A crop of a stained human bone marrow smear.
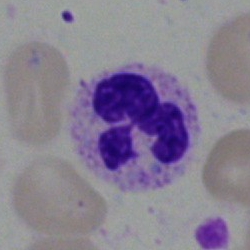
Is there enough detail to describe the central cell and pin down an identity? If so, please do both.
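Let me start with the outline: roughly round. The nucleus, as I follow it, splits into three lobes that stay joined together. Its chromatin looks dense, clumped and dark purple. Around it there is plenty of cytoplasm, pale pinkish-lilac. So this is a segmented neutrophil.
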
